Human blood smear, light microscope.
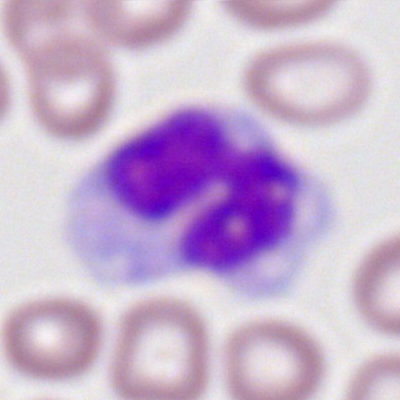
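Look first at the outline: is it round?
No, it is irregular.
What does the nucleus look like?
A pale cleft splits it into two large, deep purple lobes.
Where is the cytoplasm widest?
On the lower left.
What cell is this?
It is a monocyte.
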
